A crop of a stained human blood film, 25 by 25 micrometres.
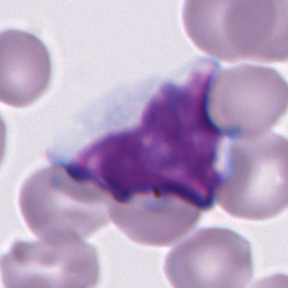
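Myeloblast, the cell in the middle of this stained blood smear. See how its outline is irregular and angular, not round. The nucleus, too, is irregular, with pointed angular extensions. The cytoplasm shows no distinct granules. Look for the tiny dark brown speck at the lower edge of the nucleus.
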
